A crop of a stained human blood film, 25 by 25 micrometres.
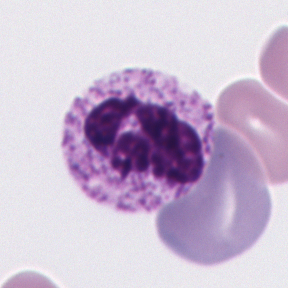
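Segmented neutrophil. Nucleus: divided into several connected lobes. Chromatin: dark purple and coarsely clumped. Cytoplasm: filled with many purple granules, which still leave the outline of the nucleus clearly visible.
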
